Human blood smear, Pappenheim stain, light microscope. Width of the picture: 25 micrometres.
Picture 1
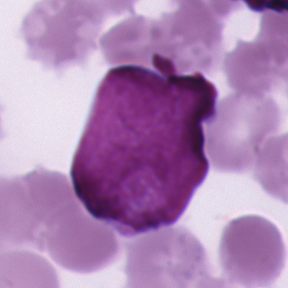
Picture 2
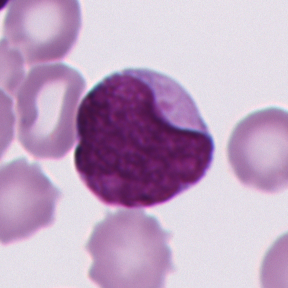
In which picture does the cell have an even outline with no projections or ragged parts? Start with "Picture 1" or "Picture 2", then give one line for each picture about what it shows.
Picture 2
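What picture 1 shows: A small knob-like tag sticks out from the top edge of the cell.
What picture 2 shows: The cell surface is smooth without projections.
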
